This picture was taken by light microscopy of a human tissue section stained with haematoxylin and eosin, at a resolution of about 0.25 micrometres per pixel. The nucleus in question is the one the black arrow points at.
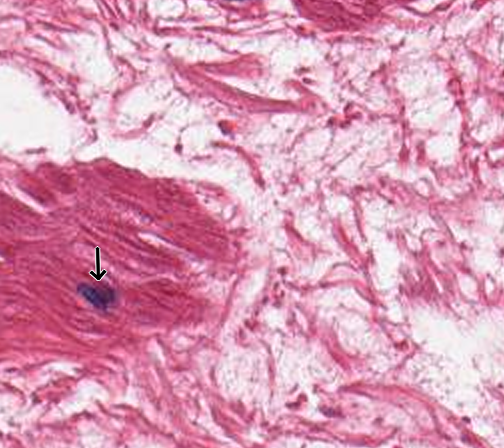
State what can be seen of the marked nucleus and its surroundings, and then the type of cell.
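The nucleus is oval and dark blue-purple, with its long axis running the same way as the surrounding streaks. The nucleus lies well inside the pink fibre mass, away from its edges, with cytoplasm on all sides. The cytoplasm is abundant and deep pink, with fine parallel streaks running in one direction. The cell is part of a compact, dense pink bundle that is bordered by pale, loose tissue with thin wavy fibres and clear spaces. It is a cardiomyocyte.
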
